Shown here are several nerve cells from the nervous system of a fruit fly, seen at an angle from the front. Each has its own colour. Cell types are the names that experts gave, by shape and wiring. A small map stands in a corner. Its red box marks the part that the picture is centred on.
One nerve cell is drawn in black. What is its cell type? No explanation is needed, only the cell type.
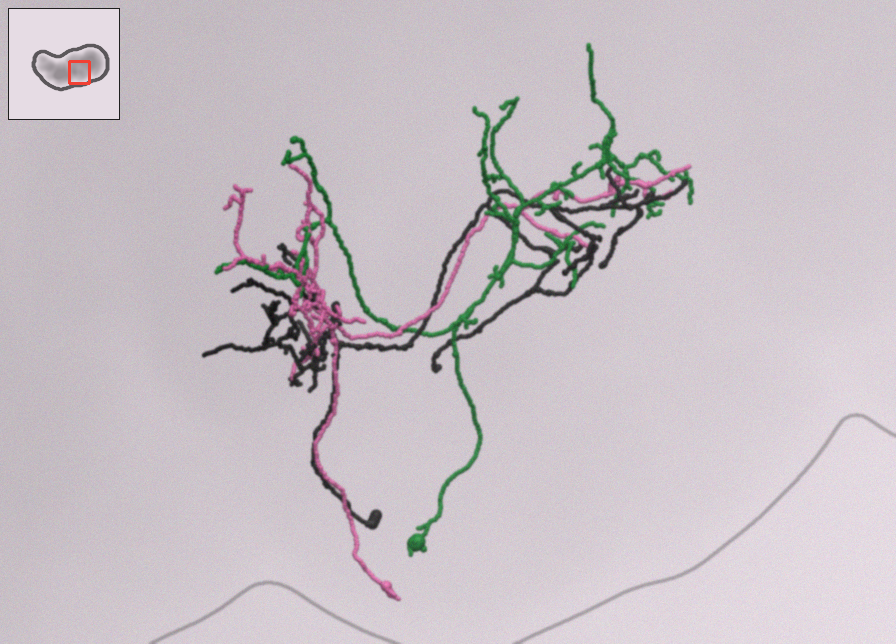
GNG619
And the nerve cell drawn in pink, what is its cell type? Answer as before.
GNG435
